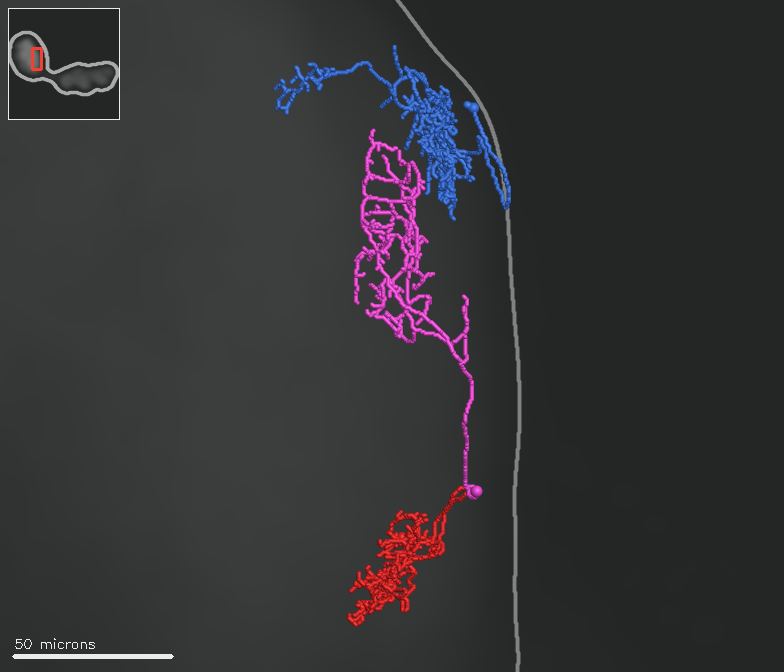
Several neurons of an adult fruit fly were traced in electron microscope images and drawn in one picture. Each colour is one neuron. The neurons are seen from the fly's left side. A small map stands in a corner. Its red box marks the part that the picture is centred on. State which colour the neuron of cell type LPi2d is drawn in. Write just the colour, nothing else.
magenta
